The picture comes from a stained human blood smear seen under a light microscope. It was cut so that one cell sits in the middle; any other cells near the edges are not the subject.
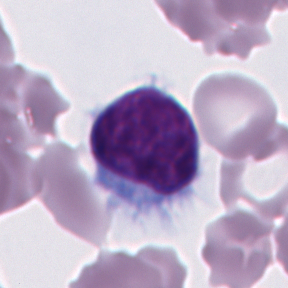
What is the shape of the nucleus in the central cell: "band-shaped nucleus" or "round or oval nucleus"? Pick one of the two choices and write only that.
Round or oval nucleus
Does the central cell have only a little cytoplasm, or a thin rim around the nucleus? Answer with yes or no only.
Yes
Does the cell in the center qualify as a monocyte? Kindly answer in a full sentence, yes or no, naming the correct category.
No, the cell in the middle of the crop counts as a hairy cell and not as a monocyte.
